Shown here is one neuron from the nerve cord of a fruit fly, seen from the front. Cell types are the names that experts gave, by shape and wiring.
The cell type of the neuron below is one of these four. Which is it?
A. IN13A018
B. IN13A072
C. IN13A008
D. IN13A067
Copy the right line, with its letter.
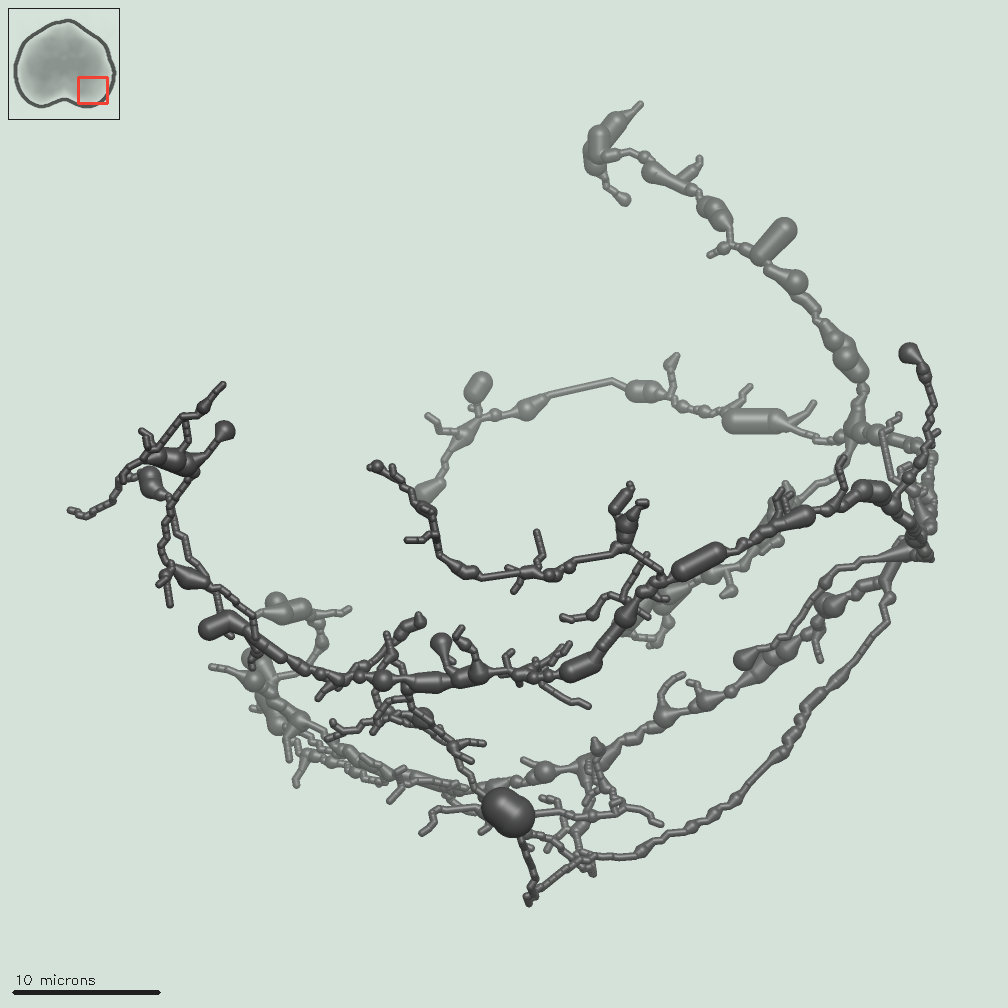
B. IN13A072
